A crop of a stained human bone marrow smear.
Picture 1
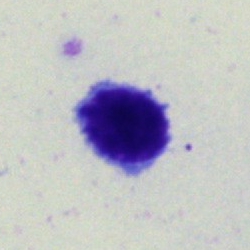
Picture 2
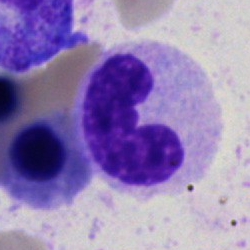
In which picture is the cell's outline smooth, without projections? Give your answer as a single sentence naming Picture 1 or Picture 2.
In picture 2, the cell's outline is smooth, without projections.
